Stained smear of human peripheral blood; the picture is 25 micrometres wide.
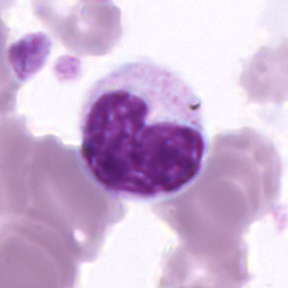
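Metamyelocyte, the cell in the middle, about 12 micrometres across. First, the nucleus is kidney-shaped with a notch in its upper edge; it measures about 11 by 9 micrometres, fills about 70% of the cell's area and lies toward the bottom of the cell. Next, the cytoplasm is pale pinkish-lilac, with fine pinkish granules scattered through it above the nucleus. Last, a single small dark dot sits in the cytoplasm at the upper right.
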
